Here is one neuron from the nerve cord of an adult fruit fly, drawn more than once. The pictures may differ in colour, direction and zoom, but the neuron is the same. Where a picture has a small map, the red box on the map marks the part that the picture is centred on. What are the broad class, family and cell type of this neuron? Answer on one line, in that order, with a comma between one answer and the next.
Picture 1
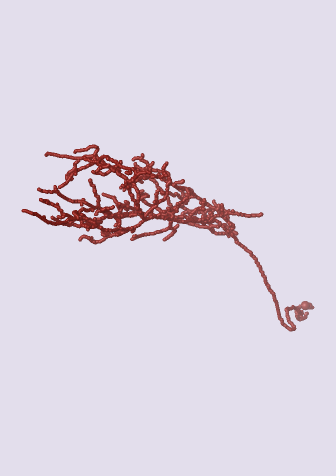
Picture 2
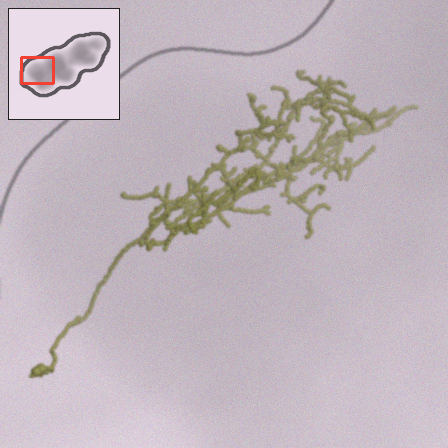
ascending neuron, hemilineage 16B, AN16B081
